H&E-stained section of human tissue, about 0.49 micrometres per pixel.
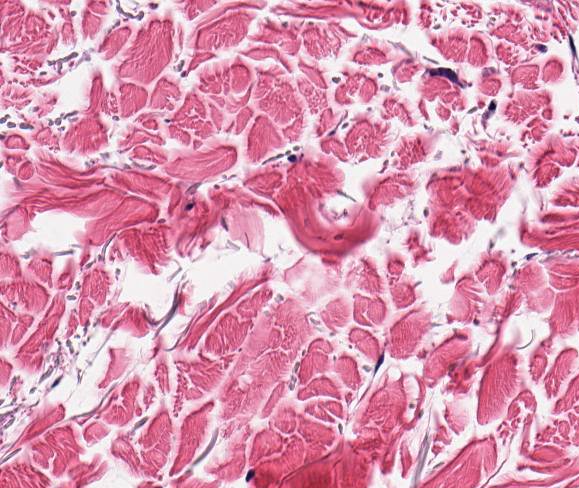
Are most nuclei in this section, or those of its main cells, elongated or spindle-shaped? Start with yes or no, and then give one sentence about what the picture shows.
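Yes. Nuclei are sparse, small, dark and mostly elongated, lying in the spaces between the fibre profiles.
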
